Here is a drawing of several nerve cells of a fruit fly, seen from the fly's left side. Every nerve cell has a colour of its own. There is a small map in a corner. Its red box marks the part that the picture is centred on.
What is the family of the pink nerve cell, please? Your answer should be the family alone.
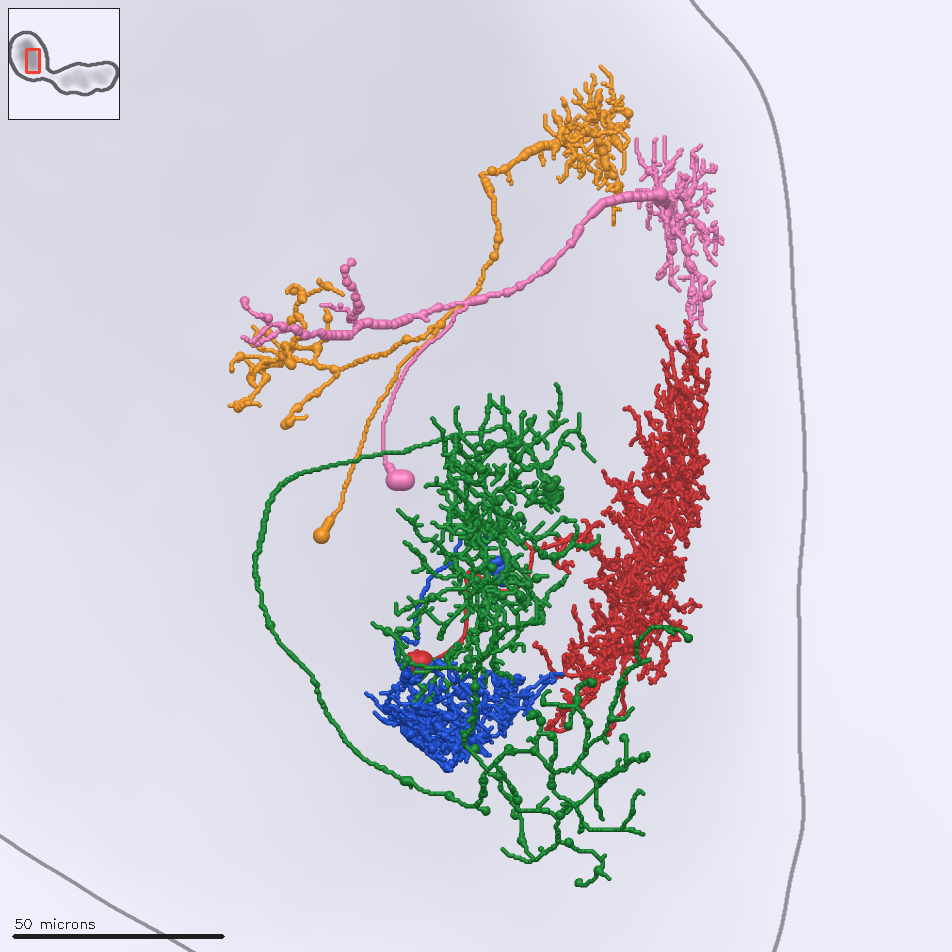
LC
